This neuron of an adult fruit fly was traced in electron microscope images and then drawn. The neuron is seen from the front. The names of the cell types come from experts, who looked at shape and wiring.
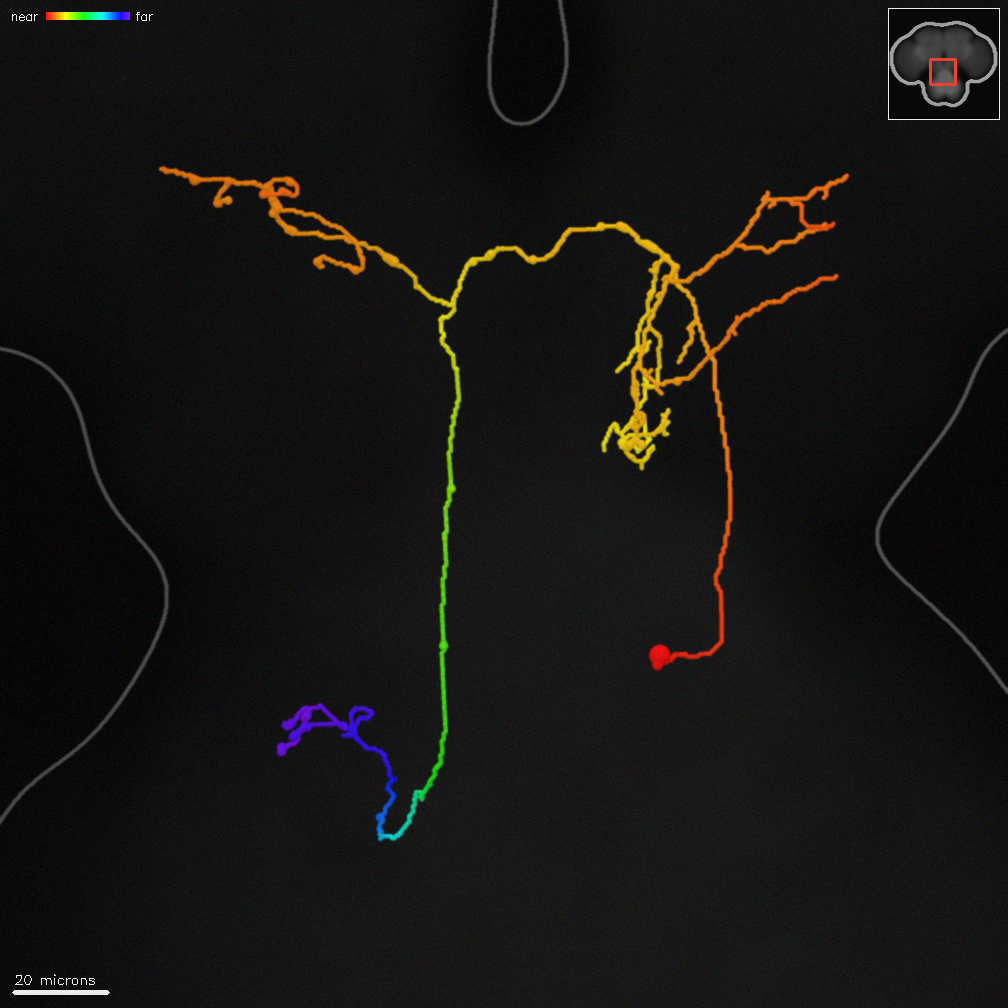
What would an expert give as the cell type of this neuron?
DNge071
